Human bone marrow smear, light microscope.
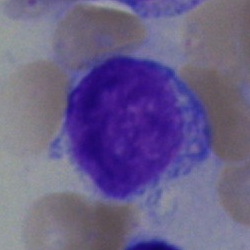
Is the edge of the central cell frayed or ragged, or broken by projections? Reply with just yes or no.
Yes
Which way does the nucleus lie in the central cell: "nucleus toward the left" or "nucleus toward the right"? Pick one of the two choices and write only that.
Nucleus toward the left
